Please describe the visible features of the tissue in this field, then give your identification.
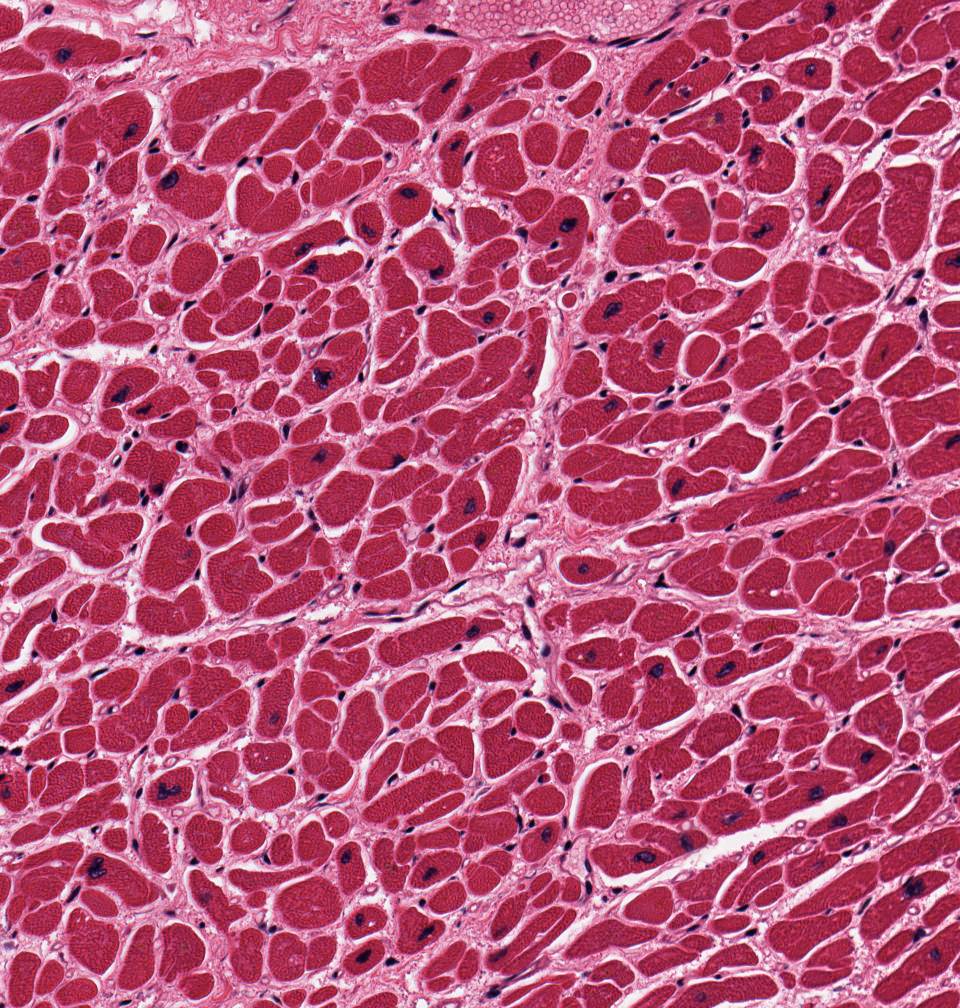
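Fibres cut mostly in cross and oblique section fill the field. Many outlines are irregular; some branch. Where a fibre has a nucleus, I see only one, lying centrally, and the cytoplasm is deep red and finely stippled. This is the left ventricle of the heart.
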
